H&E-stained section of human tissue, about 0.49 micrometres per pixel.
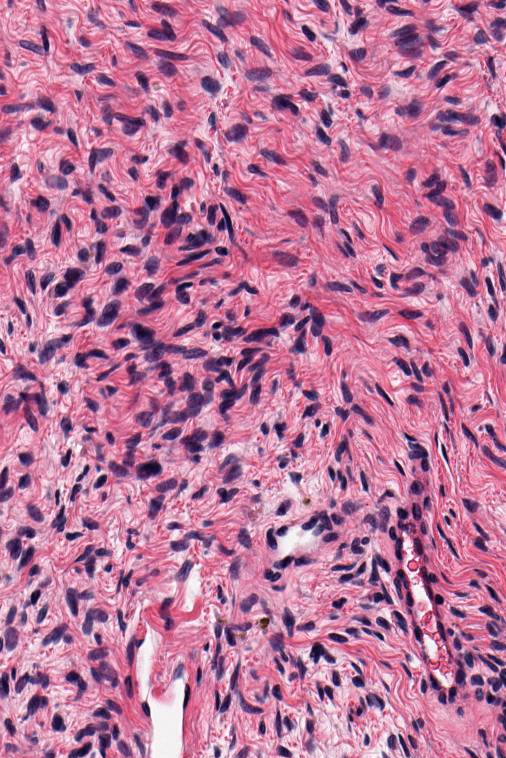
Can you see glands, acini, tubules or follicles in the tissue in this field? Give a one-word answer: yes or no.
No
